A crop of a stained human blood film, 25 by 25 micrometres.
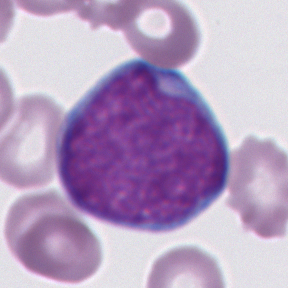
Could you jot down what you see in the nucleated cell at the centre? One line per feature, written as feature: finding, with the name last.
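Outline: smooth, rounded, slightly triangular, narrowing toward the top
Cell size: about 15 micrometres across
Nucleus size: about 14 micrometres across
Nuclear edge: small pale patch at upper right
Chromatin: fine, evenly stippled, no coarse dark clumps
Cytoplasm: thin deep blue rim around the nucleus
Name: myeloblast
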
